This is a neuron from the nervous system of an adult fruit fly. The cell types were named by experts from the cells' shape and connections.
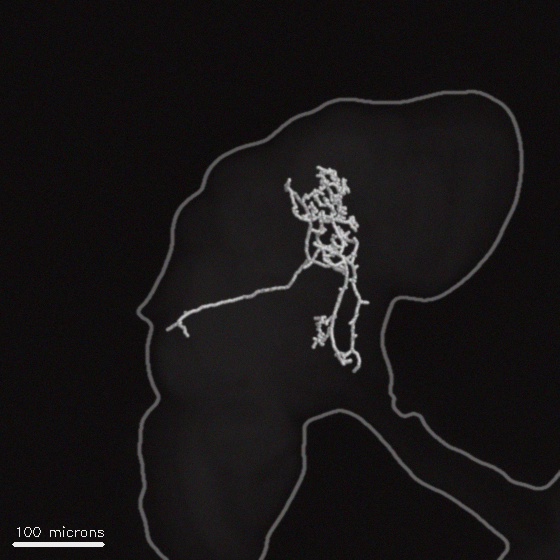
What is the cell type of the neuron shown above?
CB3404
